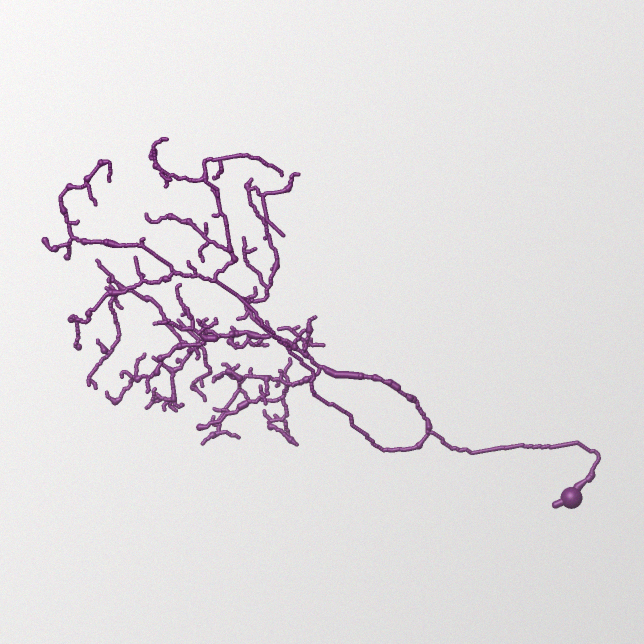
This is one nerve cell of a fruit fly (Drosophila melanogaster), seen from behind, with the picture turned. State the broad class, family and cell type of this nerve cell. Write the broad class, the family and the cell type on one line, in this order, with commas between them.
optic-lobe intrinsic neuron, LPi, LPi3b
